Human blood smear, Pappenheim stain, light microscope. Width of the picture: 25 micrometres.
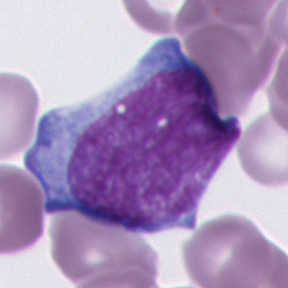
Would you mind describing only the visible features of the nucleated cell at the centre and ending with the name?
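Look first at the outline: it is irregular and angular, with several pointed corners. The broadest band of cytoplasm sits to the left of the nucleus, and the cytoplasm is blue. Over the nucleus you can see two tiny white dots. This is a myeloblast.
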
